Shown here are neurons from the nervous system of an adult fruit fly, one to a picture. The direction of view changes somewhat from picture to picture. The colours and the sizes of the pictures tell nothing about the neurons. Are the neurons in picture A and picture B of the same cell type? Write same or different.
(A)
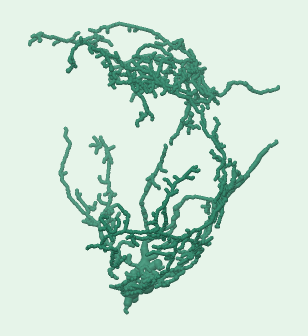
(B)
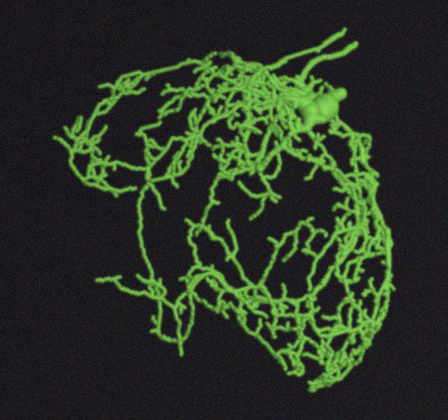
same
